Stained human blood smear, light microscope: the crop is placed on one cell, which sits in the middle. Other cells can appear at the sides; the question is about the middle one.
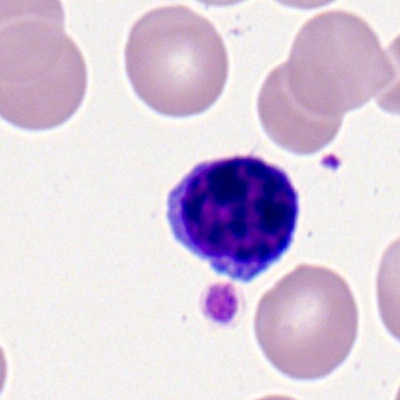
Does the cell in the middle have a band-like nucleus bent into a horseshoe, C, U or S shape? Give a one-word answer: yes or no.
No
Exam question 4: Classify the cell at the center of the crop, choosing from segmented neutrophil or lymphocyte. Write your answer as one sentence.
The cell featured at the centre of this crop is a lymphocyte.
